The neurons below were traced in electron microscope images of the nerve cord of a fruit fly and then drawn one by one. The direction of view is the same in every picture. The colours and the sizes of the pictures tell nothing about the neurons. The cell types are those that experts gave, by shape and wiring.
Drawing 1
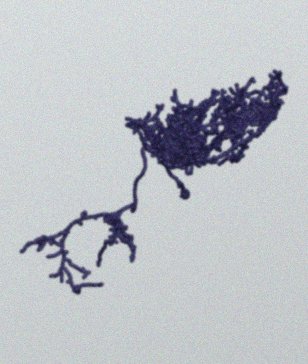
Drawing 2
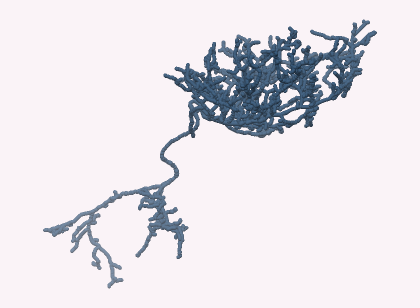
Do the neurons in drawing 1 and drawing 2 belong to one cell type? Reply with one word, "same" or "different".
same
